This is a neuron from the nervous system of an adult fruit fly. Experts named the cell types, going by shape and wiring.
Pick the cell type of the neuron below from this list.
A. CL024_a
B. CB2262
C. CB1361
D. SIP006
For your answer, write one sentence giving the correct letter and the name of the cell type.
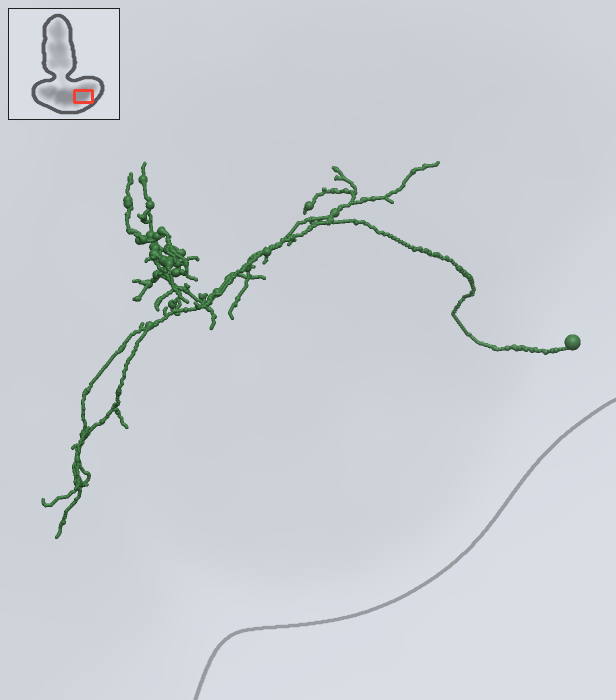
Option B names CB2262, the type of cell that the neuron is.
